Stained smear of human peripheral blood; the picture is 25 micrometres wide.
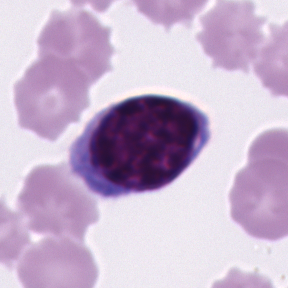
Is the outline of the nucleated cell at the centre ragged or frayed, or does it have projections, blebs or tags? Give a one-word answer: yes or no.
No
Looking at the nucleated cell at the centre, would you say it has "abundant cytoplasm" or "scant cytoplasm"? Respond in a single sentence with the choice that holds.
There is only scant cytoplasm around the nucleus of this cell.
